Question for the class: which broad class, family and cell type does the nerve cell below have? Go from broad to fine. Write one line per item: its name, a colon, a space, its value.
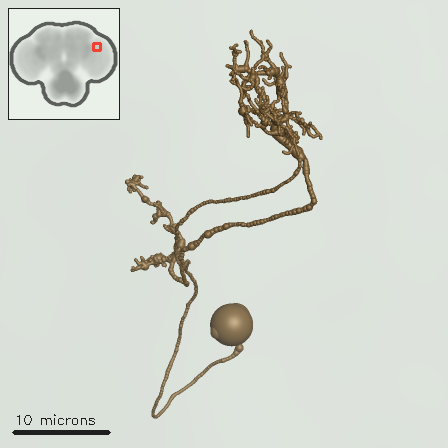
broad class: optic-lobe intrinsic neuron
family: T
cell type: T4b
